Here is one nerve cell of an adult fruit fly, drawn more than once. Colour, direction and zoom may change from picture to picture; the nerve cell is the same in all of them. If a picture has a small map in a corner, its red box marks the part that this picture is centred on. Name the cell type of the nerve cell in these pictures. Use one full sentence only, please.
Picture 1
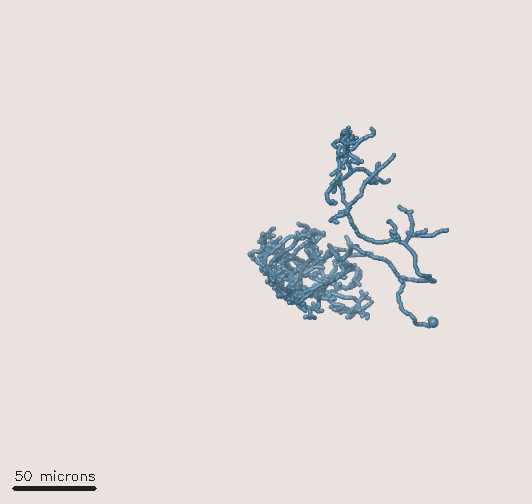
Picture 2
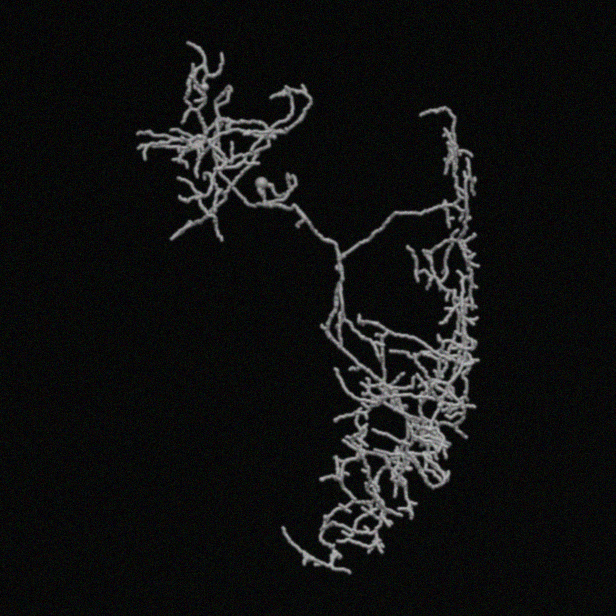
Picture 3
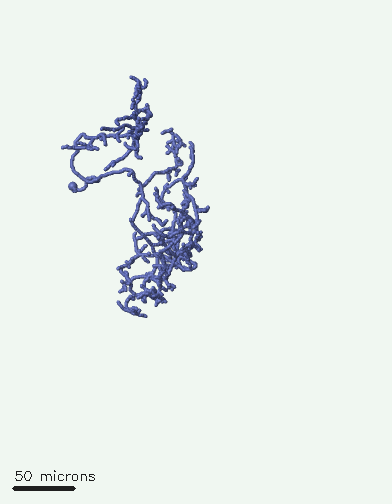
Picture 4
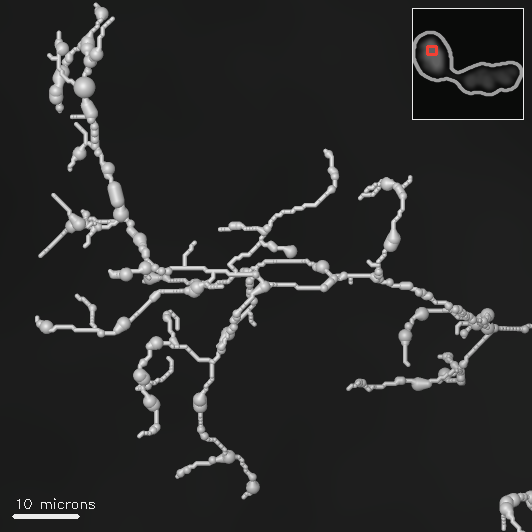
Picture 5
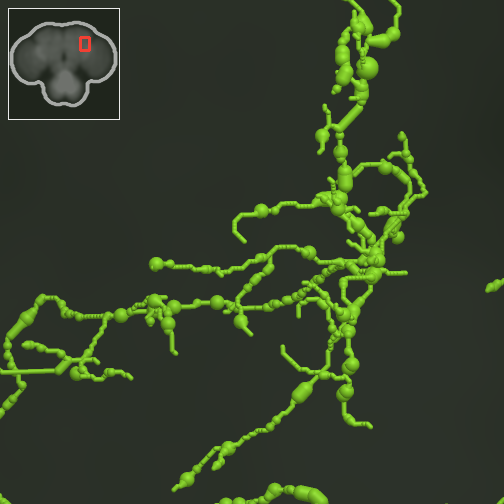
It is LT74 that this nerve cell is, by cell type.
